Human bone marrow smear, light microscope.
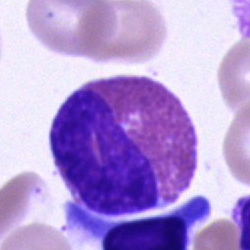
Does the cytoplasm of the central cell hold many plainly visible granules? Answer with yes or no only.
Yes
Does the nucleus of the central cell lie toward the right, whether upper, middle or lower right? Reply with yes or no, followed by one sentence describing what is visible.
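No. The nucleus lies to the left side of the cell.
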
